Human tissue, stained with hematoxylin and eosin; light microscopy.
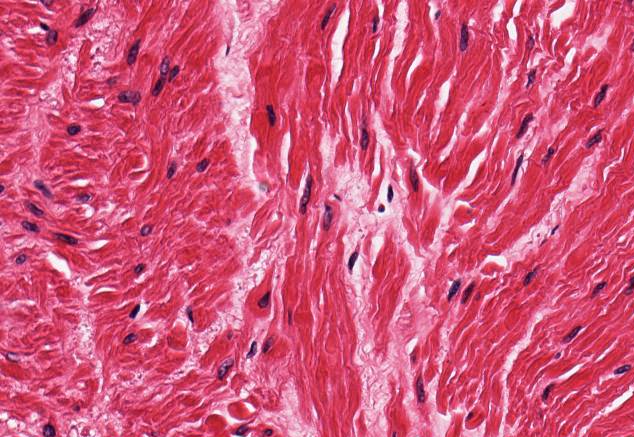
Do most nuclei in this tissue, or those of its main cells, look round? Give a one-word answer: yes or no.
No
